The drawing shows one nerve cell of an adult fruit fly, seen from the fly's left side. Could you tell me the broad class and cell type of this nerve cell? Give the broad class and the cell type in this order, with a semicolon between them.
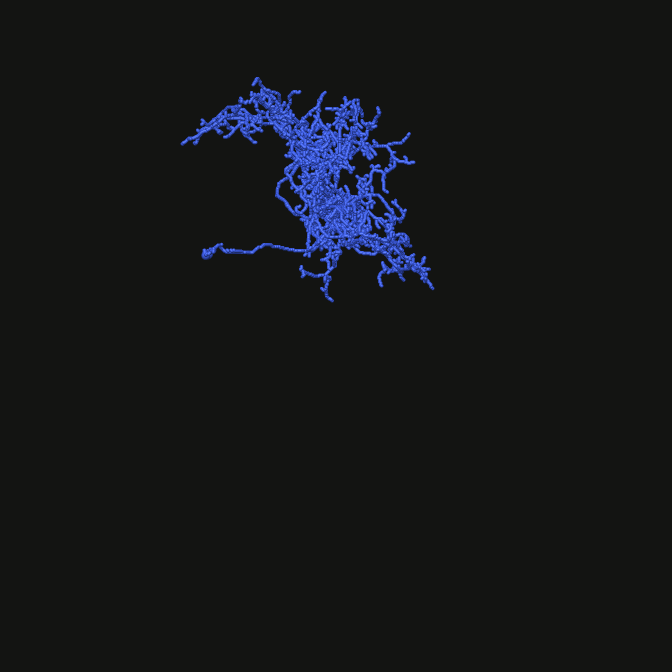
central-brain intrinsic neuron; SMP159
